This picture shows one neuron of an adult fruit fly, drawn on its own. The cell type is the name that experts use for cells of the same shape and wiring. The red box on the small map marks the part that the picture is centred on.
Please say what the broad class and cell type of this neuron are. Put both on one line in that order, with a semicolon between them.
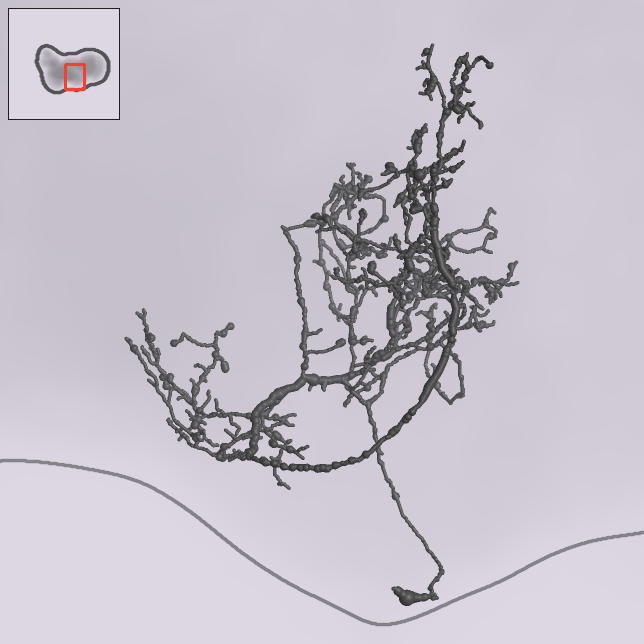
central-brain intrinsic neuron; GNG523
